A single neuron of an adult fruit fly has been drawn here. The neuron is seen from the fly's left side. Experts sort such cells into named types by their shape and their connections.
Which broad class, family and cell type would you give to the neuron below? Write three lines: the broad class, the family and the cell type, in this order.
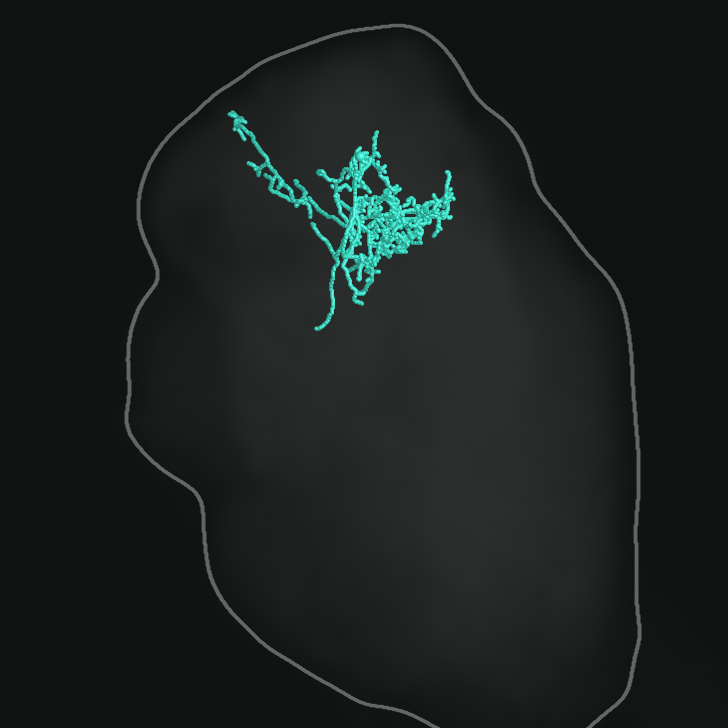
central-brain intrinsic neuron
hemilineage VLPl4_dorsal
LH007m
